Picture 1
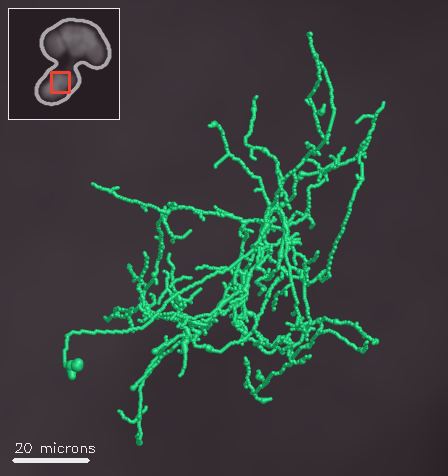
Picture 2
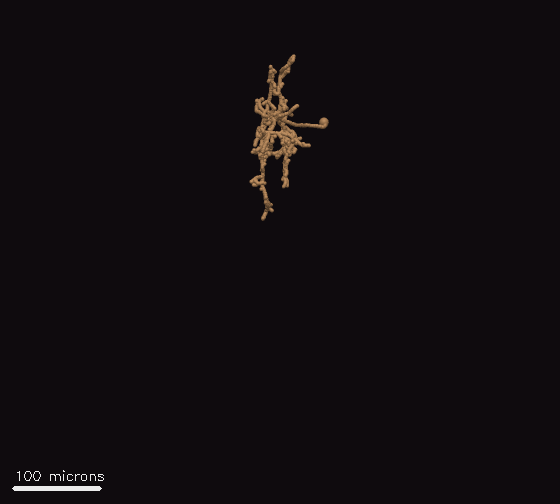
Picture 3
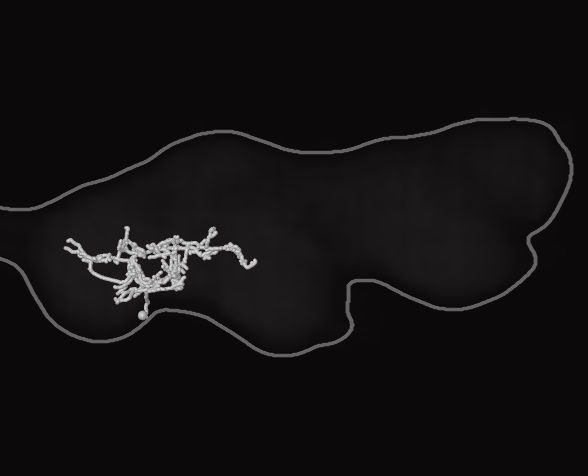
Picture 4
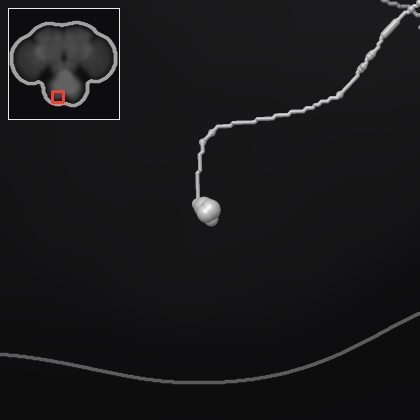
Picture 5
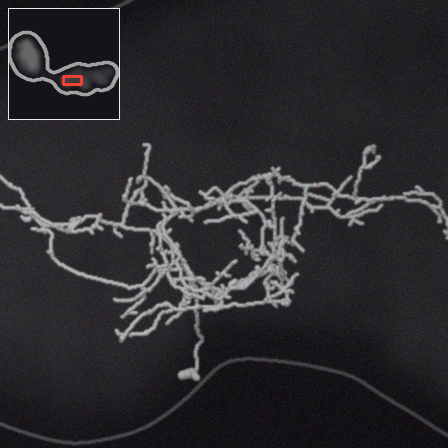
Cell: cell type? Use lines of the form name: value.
cell type: IN05B080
